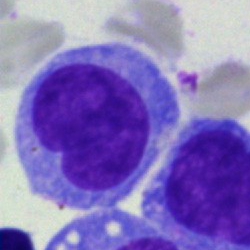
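Monocyte, the cell in the middle of a stained human bone marrow smear. Its outline is round and smooth, I notice, and the nucleus has a distinct notch on its left side, which gives it a folded, kidney-like shape. The chromatin looks finely textured and evenly spread, with no coarse dark clumps. I see no vacuoles in the cytoplasm of this cell.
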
